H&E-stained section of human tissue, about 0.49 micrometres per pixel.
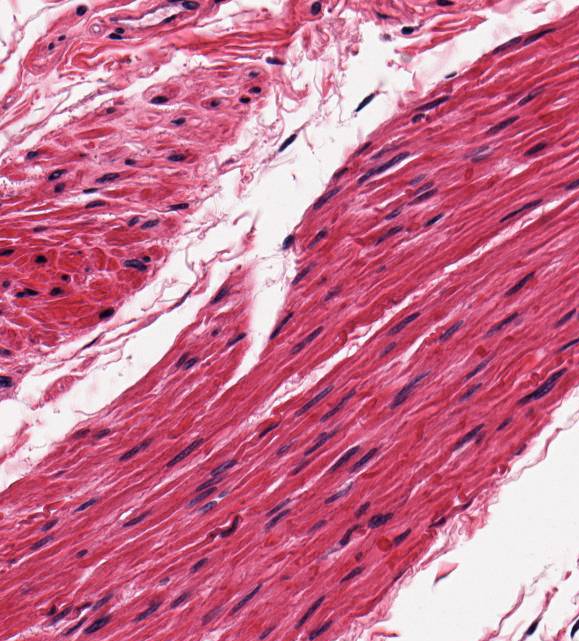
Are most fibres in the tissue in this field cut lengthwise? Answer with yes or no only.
Yes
